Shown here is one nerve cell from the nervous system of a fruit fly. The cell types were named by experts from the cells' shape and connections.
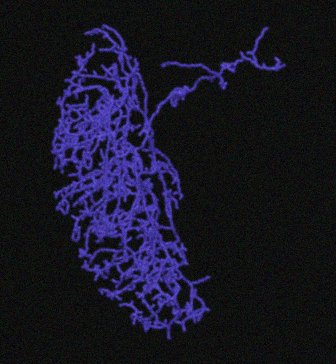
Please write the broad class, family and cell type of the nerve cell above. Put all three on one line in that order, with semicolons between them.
visual projection neuron; LT; LT65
